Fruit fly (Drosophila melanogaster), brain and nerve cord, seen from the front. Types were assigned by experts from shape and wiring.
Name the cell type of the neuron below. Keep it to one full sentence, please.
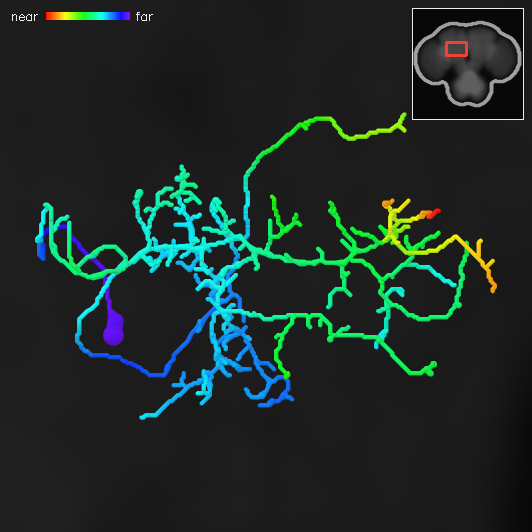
The type of this neuron is the cell type PS176.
